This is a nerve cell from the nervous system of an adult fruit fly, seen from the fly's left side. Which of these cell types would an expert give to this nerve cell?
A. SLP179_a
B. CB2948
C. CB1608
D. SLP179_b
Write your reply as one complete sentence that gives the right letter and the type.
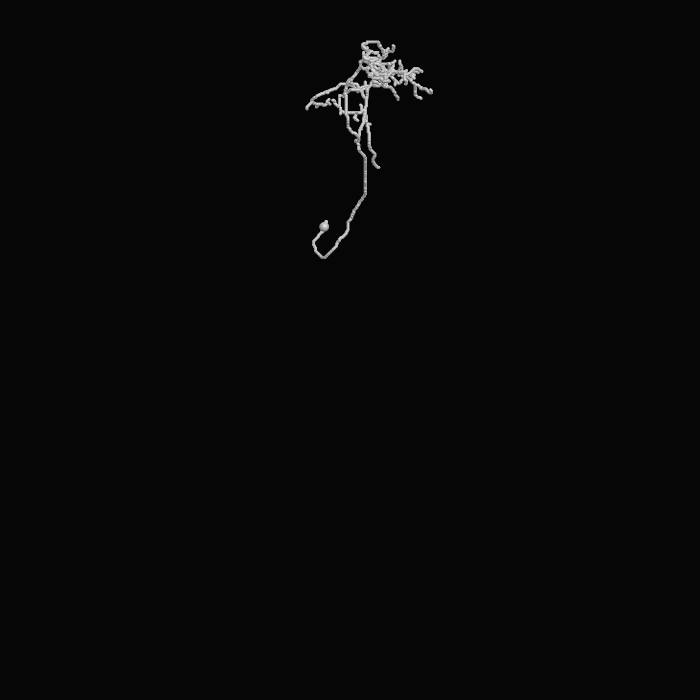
By cell type, the nerve cell is classed as CB1608, which is option C.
